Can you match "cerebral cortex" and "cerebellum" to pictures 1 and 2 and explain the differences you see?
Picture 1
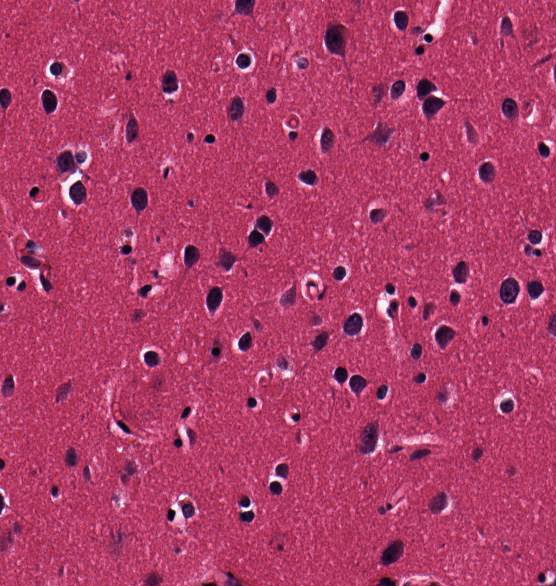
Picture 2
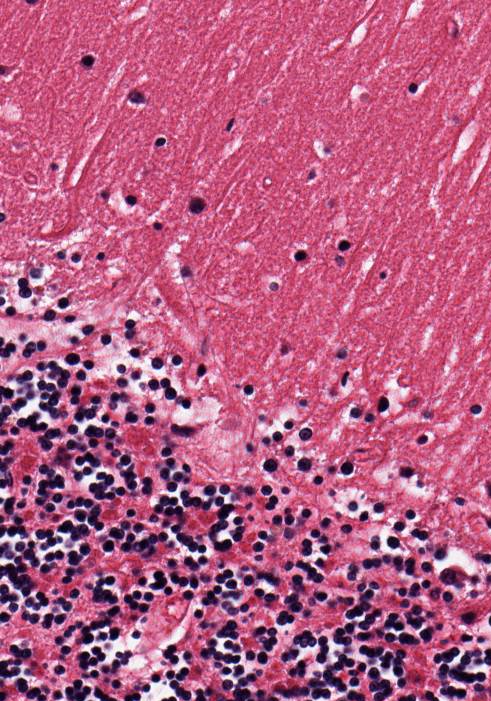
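The first picture is cerebral cortex and the second is cerebellum. In picture 1 the whole field is a uniform pink, finely granular matrix with cells scattered singly, whereas picture 2 is split into a pale pink, sparsely nucleated upper zone and a densely nucleated lower zone. Larger neurons with angular, triangular bodies are scattered throughout picture 1, with small round dark nuclei lacking visible cytoplasm between them. The lower zone of picture 2 is crowded with small, round, darkly stained nuclei showing little visible cytoplasm. Neither field contains epithelium or glands, and picture 1 has no fat cells.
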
